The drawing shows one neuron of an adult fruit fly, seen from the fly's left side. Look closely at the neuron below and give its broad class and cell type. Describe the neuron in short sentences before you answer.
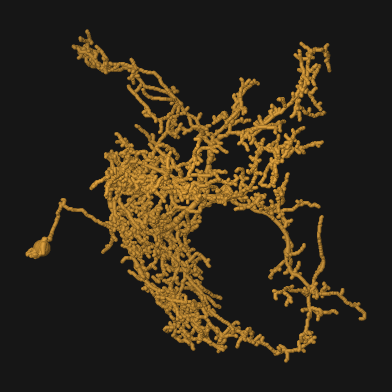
As drawn here it is about as wide as it is tall. Its broad class is central-brain intrinsic neuron. It is of cell type PS304.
